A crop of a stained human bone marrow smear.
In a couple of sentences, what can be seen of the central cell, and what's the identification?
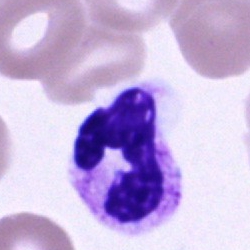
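The border seems smooth and the outline roughly oval. The curved nucleus partly wraps around a small pale patch of cytoplasm near the cell's centre. I see no nucleoli in the nucleus, while fine purple granules are scattered through the cytoplasm. So, a segmented neutrophil.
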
